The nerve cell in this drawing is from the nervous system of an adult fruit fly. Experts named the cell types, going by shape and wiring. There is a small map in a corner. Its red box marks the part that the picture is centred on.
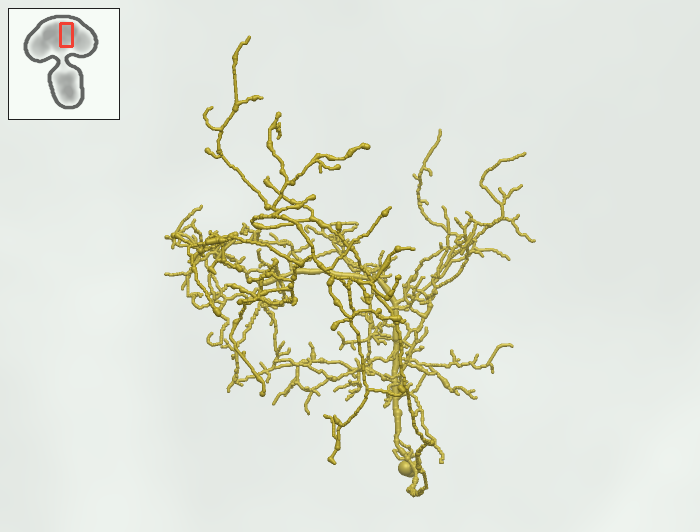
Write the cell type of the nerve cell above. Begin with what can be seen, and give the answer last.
It lies in the brain. Its cell body lies at the bottom of the picture. This is a central-brain intrinsic neuron. It is of cell type LAL181.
